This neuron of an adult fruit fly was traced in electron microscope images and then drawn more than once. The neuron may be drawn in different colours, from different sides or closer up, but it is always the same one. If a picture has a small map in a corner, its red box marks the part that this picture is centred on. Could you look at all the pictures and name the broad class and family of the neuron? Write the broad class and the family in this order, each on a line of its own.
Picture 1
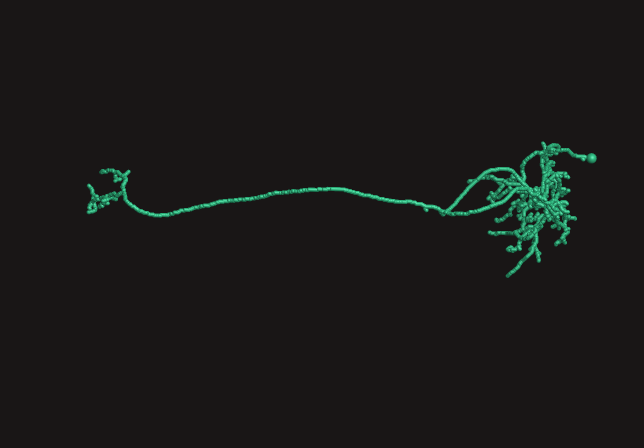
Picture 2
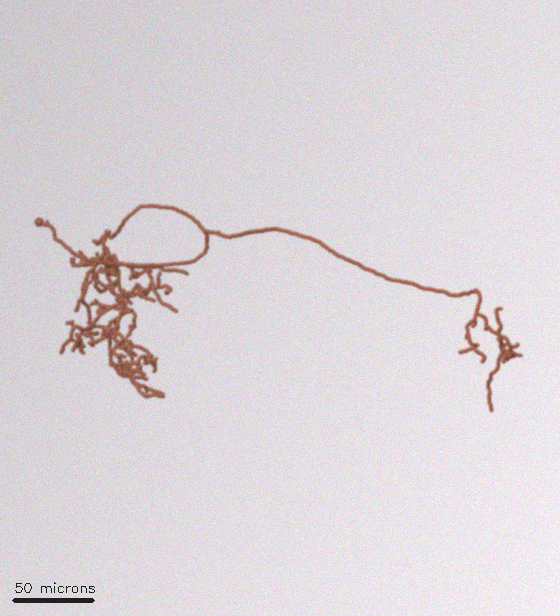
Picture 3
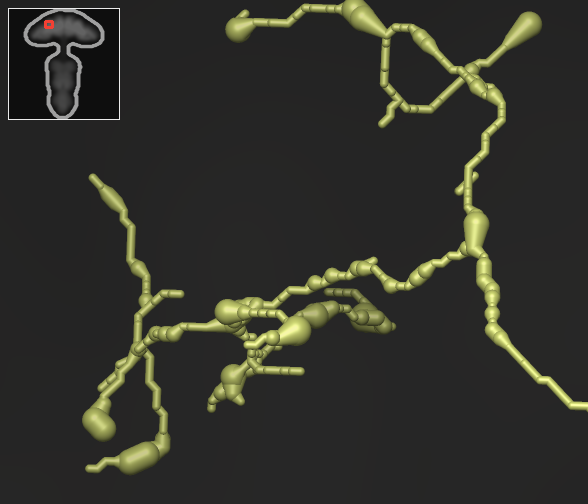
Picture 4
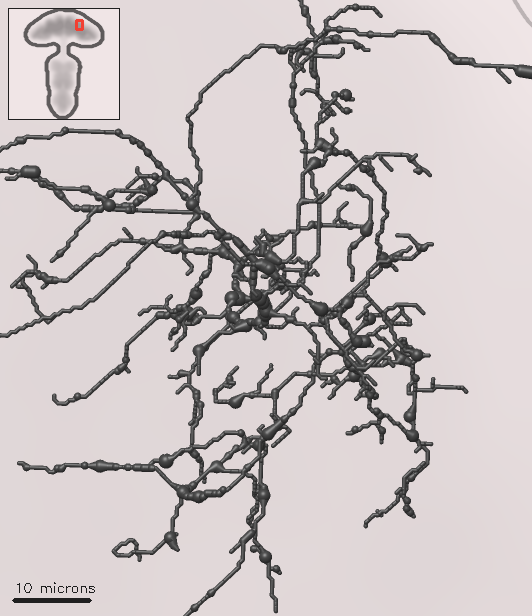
central-brain intrinsic neuron
hemilineage VLPl&d1_dorsal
